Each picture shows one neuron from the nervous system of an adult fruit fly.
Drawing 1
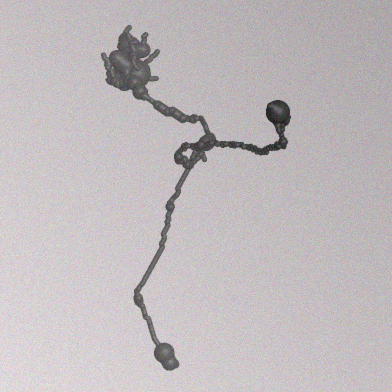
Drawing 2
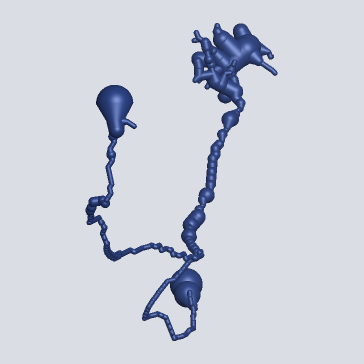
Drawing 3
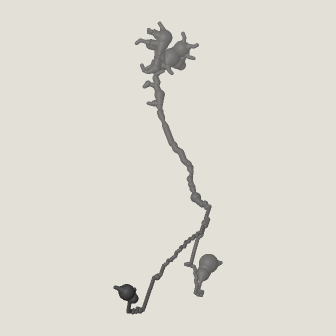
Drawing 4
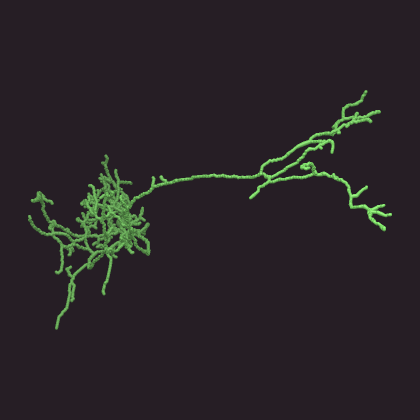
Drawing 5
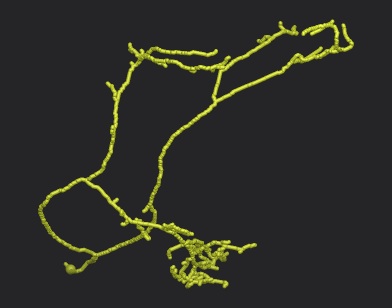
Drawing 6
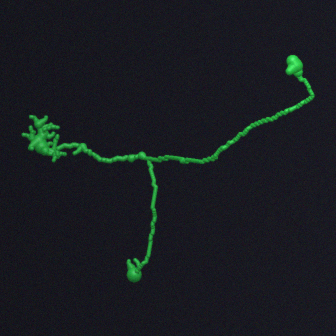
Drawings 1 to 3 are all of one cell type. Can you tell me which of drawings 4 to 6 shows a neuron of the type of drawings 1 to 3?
6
